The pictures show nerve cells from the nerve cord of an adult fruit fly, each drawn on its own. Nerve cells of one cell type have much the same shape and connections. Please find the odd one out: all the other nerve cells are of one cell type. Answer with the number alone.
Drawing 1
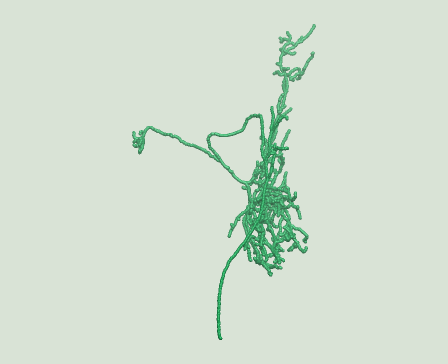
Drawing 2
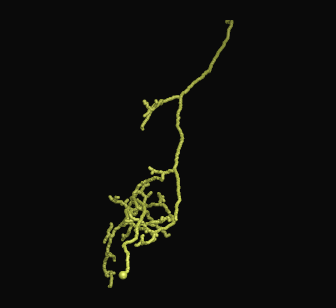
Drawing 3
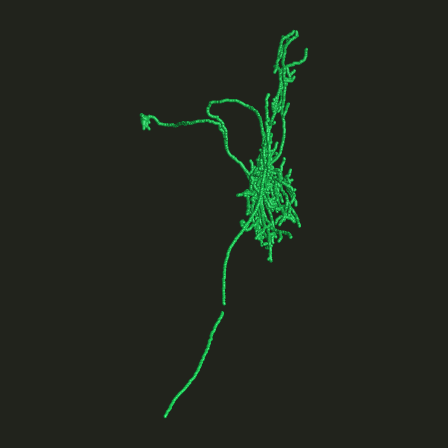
2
